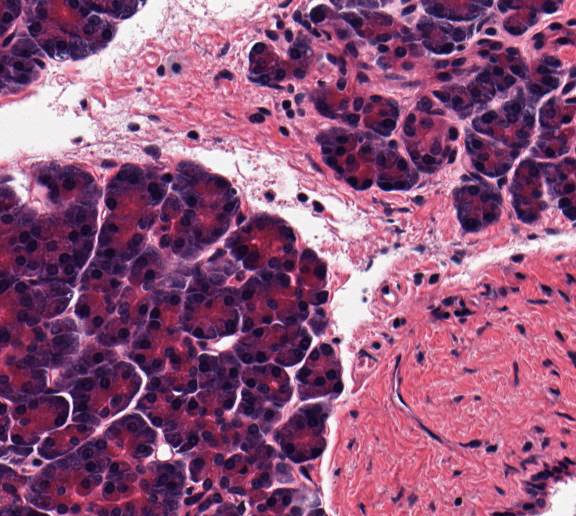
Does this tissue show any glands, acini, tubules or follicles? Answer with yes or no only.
Yes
